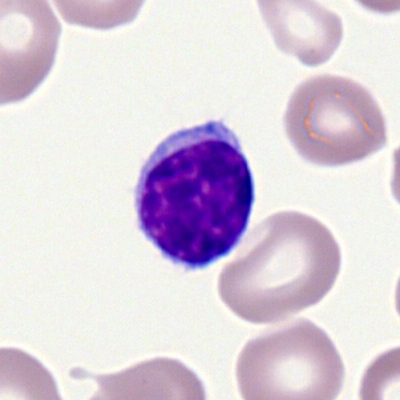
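Lymphocyte, the cell in the middle. Its chromatin looks dark purple and coarsely clumped, with small paler patches between the clumps, and I can make out no nucleoli. The cytoplasm seems free of granules. Along the edge, a few fine hair-like projections stick out.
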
